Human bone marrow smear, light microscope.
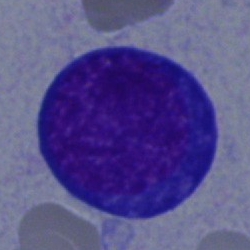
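Proerythroblast in a stained human bone marrow smear, centre of the field. The outline is round and smooth, and the cytoplasm forms a narrow rim of deep blue, widest along the lower edge of the cell. No granules are visible in the cytoplasm.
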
